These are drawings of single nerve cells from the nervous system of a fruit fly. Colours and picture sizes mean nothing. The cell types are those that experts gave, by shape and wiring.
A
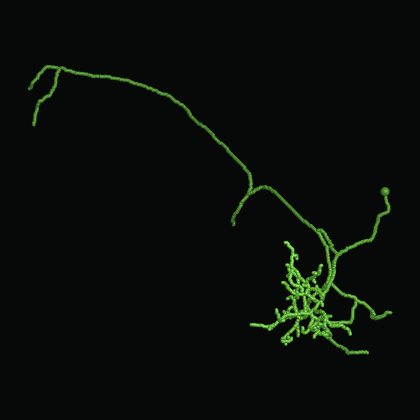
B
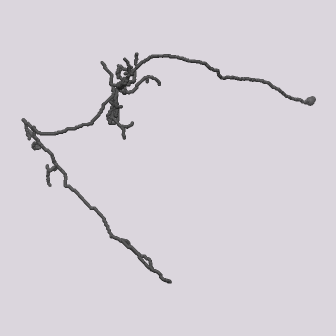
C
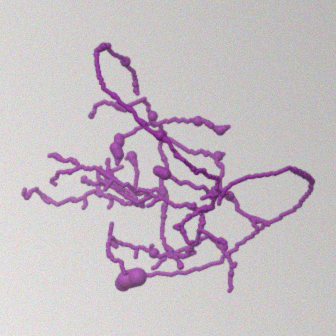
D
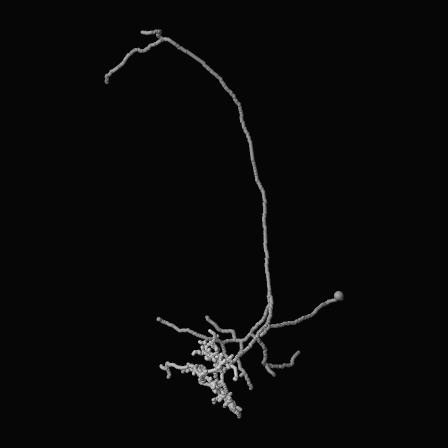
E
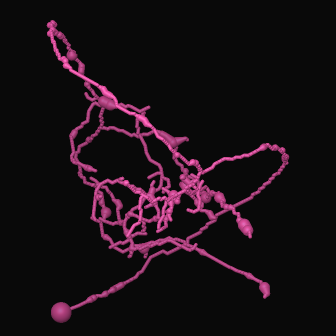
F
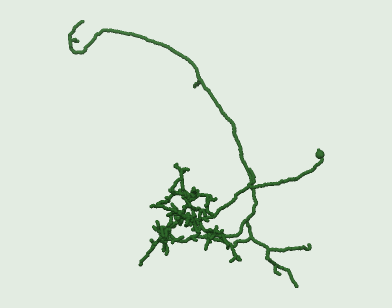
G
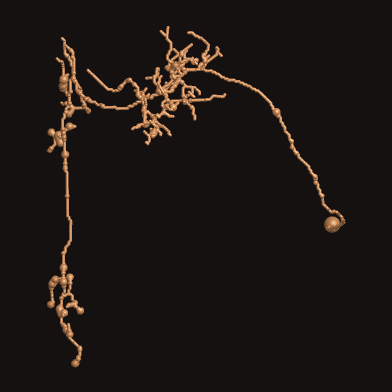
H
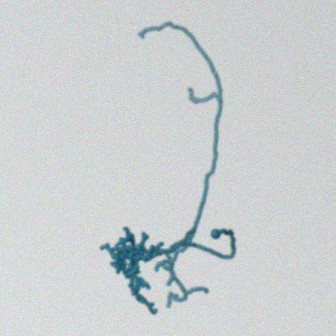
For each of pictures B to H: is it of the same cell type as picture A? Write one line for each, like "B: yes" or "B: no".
B: no
C: no
D: yes
E: no
F: yes
G: no
H: yes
